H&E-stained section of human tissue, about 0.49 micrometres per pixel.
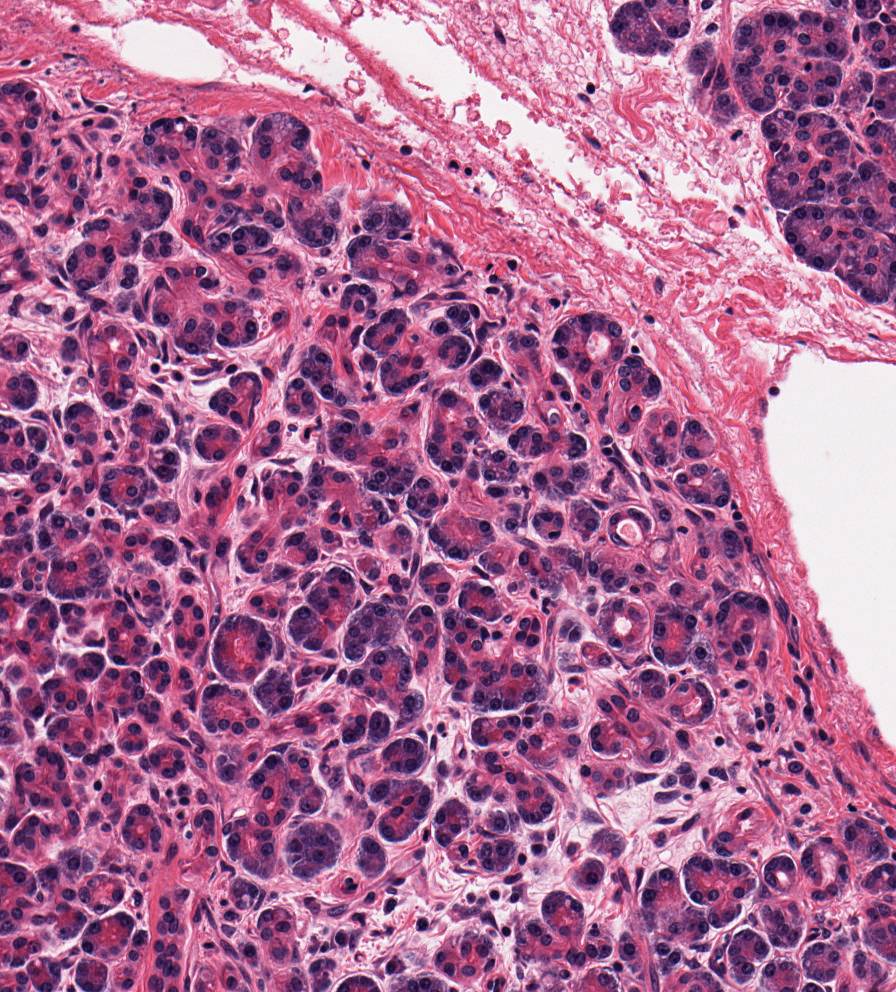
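Pancreas (H&E). Closely packed small glandular acini fill most of the field; a separate cluster sits top right. Acini of pyramidal cells: dark round basal nuclei, pink cytoplasm toward the centre. Nuclei fairly uniform in size. Pink fibrous stroma divides acini into small clusters, clearest centrally.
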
